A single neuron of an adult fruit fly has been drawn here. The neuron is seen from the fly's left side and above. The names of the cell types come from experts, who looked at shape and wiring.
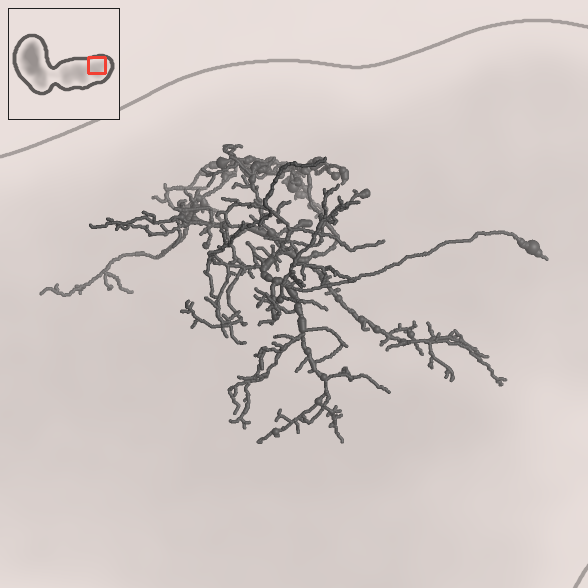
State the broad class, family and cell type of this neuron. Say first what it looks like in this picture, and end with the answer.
The cell body can be seen on the right of the picture. As drawn here it is wider than it is tall. It is a nerve-cord intrinsic neuron. Its family is hemilineage 03A. The cell type is IN03A064.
